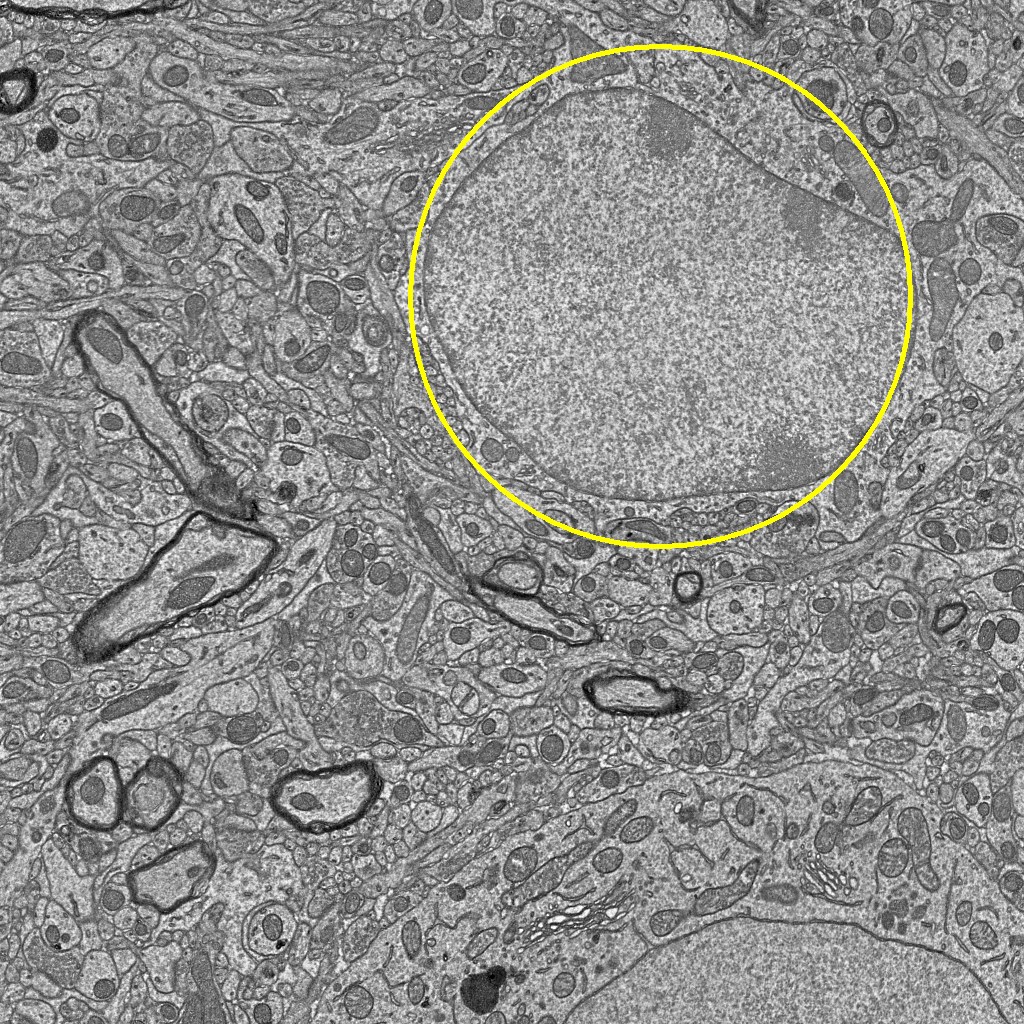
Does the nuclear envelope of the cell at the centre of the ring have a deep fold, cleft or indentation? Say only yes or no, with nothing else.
No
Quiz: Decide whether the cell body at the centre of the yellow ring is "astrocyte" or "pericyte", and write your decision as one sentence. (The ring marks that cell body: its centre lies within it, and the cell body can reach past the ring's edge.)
The cell holding the ring's centre is an astrocyte.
